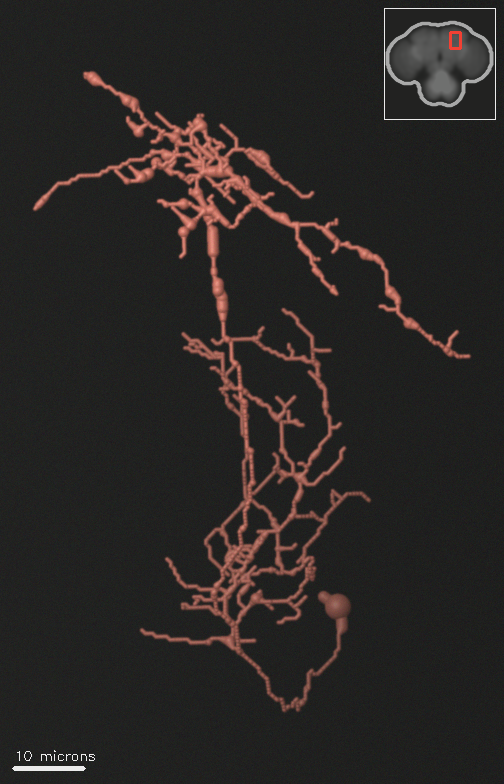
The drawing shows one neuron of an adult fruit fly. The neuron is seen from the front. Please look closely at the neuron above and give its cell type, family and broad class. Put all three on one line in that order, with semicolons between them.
AOTU060; hemilineage DL1_ventral; central-brain intrinsic neuron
